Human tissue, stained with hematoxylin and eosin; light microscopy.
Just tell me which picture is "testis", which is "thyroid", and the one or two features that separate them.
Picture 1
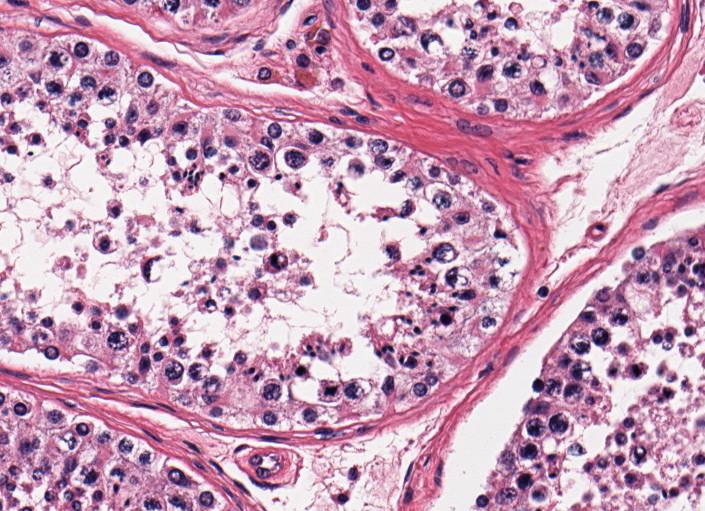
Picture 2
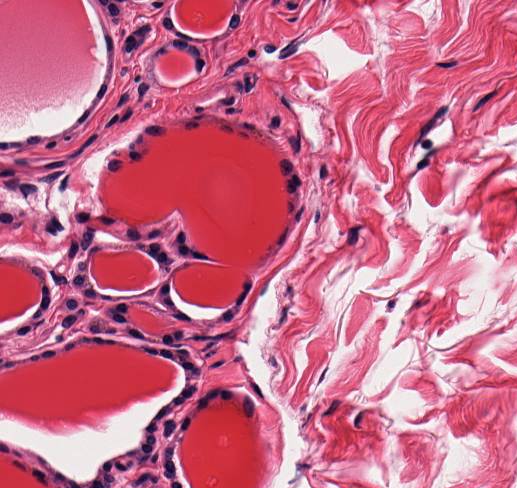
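Testis occupies picture 1; thyroid occupies picture 2. Picture 1 shows rounded tubules in cross-section, a large one central and parts of others at the edges and corners. Each has a thick pink fibrous band with flattened, elongated nuclei and a lining of many layers of rounded cells, among them large cells with big round nuclei and coarse, clumped dark chromatin. In picture 2, homogeneous, deeply eosinophilic material fills the follicle lumens, and a single layer of flattened to low cuboidal cells with small dark nuclei and scant cytoplasm lines each follicle. Only thin strands of cellular connective tissue separate neighbouring follicles.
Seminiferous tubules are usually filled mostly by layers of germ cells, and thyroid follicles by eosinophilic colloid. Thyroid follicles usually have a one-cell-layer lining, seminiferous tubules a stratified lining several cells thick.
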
